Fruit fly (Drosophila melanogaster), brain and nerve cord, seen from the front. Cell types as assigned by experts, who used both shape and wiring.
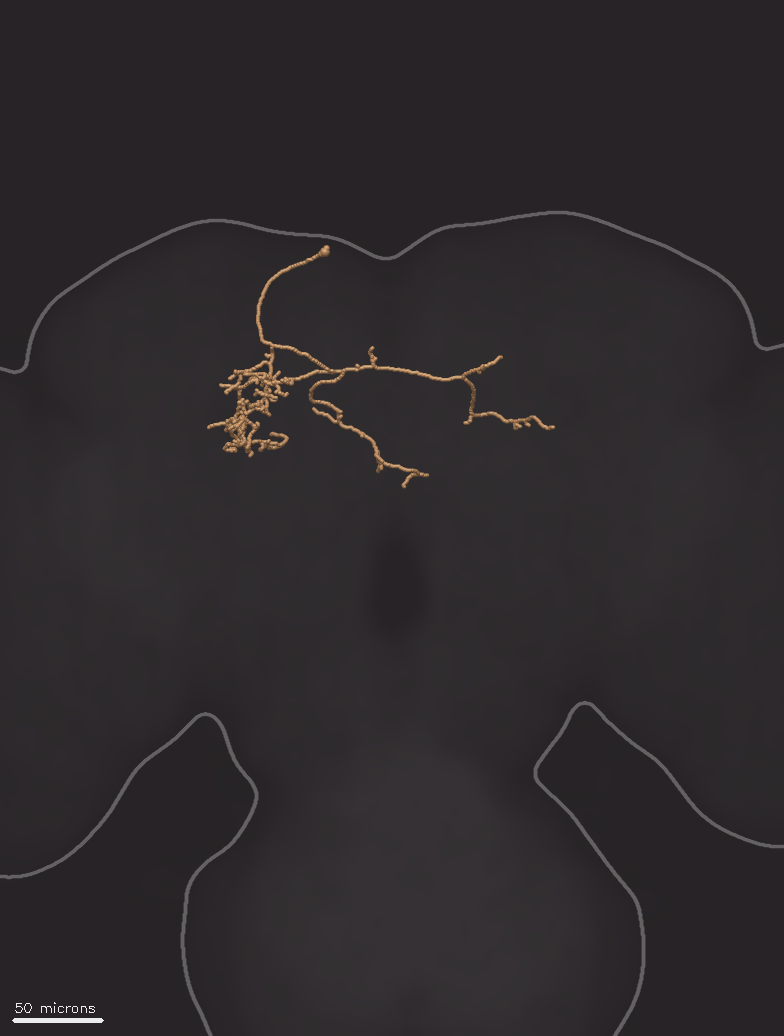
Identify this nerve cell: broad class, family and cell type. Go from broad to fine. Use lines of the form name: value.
broad class: central-brain intrinsic neuron
family: hemilineage SMPp&v1_posterior
cell type: CB0084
